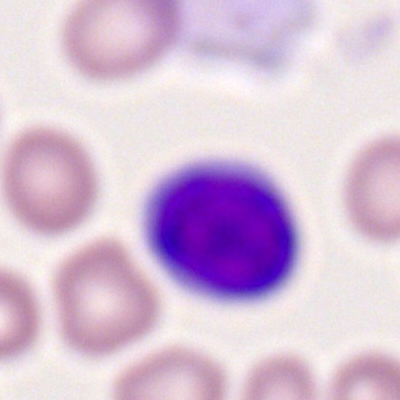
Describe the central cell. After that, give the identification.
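Look first at the outline: it is smooth and oval. Now move inward to the nucleus, a single mass with no lobes, its chromatin dense and dark purple. Then check the cytoplasm around it, where no granules are visible. This cell is a lymphocyte.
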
